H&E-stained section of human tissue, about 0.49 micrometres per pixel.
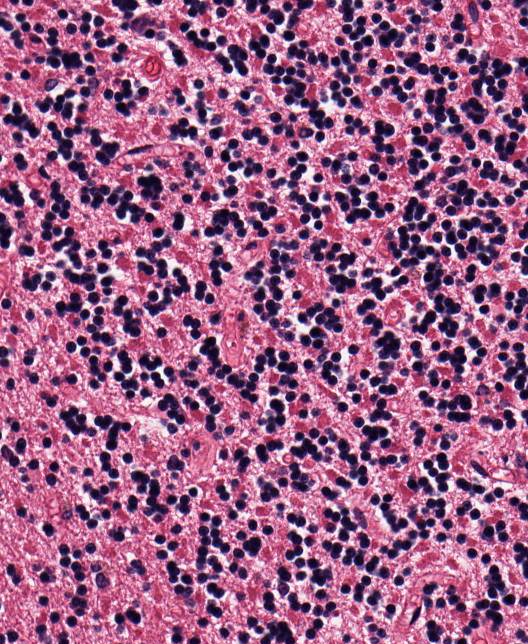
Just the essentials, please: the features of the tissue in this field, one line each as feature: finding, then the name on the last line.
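Arrangement: small dark nuclei crowding most of the field in irregular clusters and cords
Nuclei: small, round, dense, dark-staining, very uniform in size
Cytoplasm: almost none visible around the nuclei
Islets: small, irregular, pink, fine fibrillary material without nuclei, between the clusters
Tissue: cerebellum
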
